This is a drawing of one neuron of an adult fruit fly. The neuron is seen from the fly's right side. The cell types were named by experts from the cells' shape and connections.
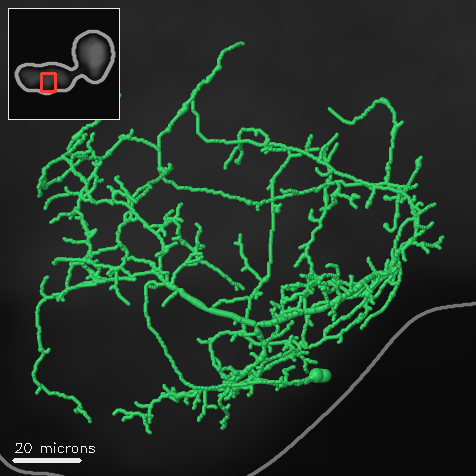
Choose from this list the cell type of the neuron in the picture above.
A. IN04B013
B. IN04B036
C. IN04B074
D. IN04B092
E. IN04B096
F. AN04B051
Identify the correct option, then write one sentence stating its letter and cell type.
The cell type for the neuron is option B, which is IN04B036.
